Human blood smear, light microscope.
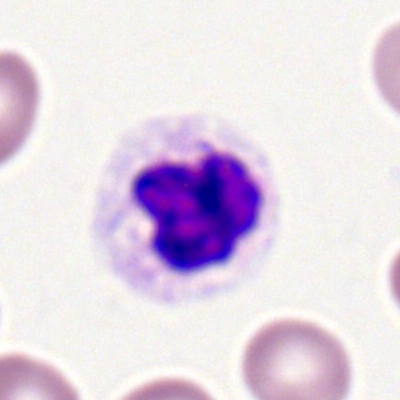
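Segmented neutrophil, the cell in the middle. Its nucleus is irregular and folded, with a notch on the lower-left side, and its chromatin stains a dense dark purple. The cytoplasm, pale lilac-pink in colour, forms a wide rim that is broader to the left of the nucleus than to the right.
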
